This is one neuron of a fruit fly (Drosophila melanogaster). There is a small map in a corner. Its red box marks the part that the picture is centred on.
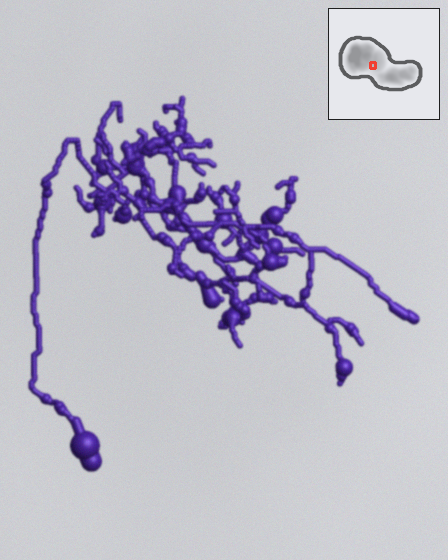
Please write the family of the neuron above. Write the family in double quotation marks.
"Li"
